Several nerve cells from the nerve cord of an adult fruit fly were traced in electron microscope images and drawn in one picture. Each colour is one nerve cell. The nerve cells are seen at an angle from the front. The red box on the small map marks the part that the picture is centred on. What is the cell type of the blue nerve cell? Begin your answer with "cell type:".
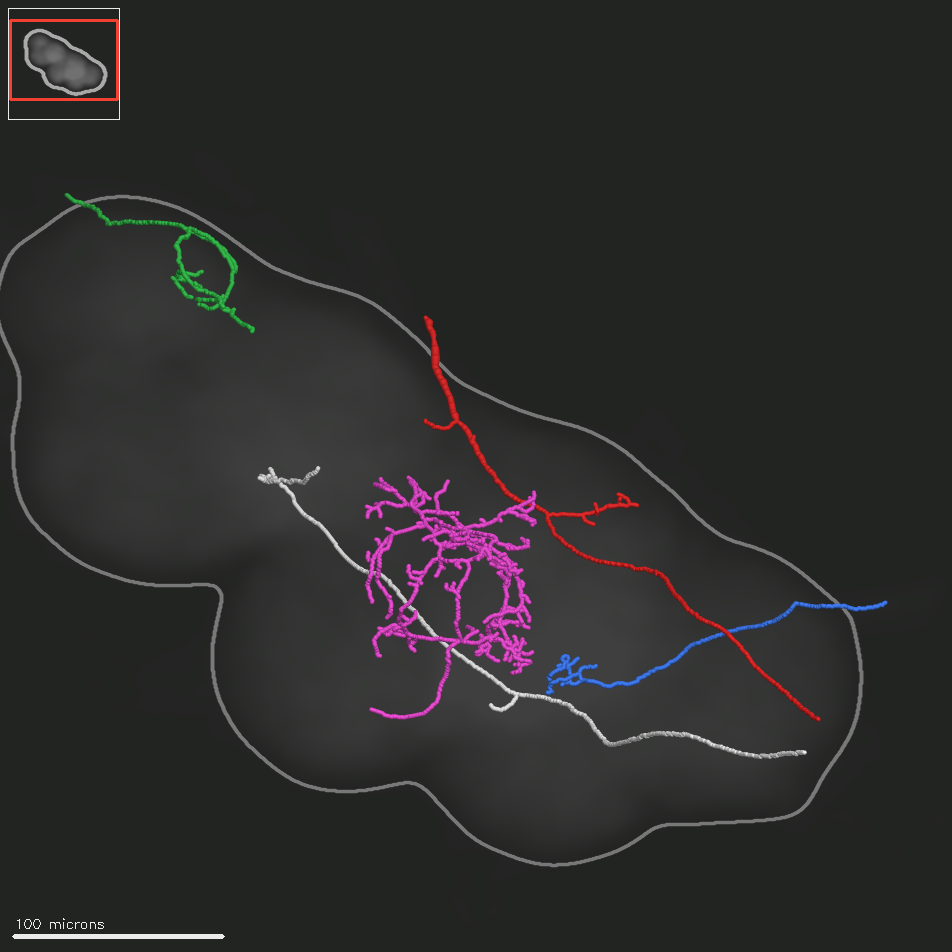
cell type: WG1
